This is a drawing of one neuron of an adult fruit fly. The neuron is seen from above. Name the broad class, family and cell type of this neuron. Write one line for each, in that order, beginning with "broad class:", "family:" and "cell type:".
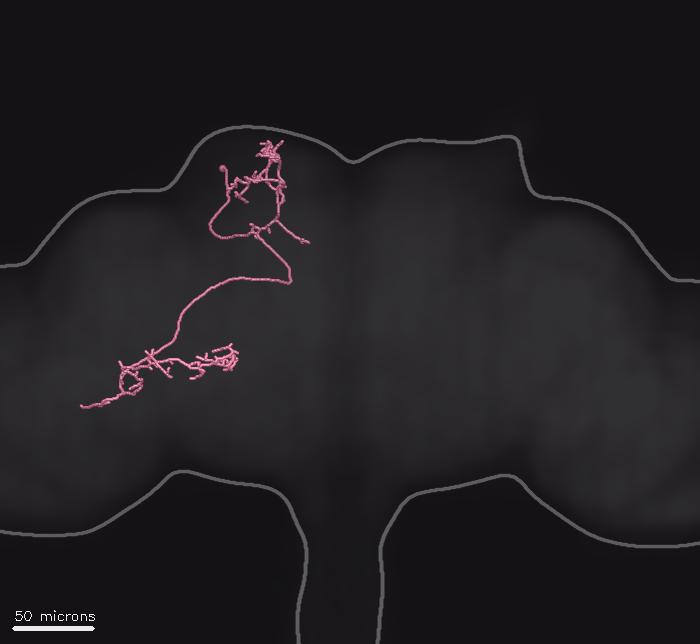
broad class: central-brain intrinsic neuron
family: hemilineage ALv1
cell type: M_vPNml53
